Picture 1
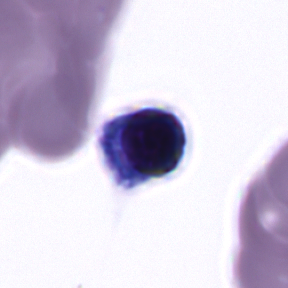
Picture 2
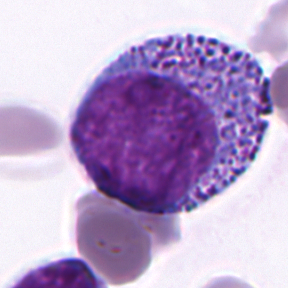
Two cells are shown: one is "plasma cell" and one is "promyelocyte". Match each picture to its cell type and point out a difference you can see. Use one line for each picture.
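Picture 1 shows a plasma cell: The left edge of the cell is ragged.
Picture 2 shows a promyelocyte: The cell has a round to oval outline with a smooth edge.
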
